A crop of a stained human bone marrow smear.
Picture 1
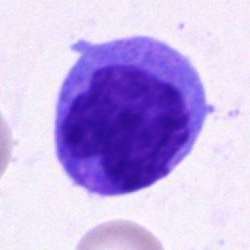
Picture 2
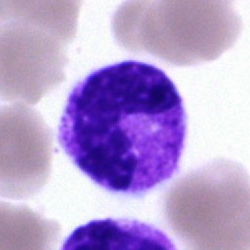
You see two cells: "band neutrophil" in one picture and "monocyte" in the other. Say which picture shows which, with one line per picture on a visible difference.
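In picture 1 we see a monocyte: No distinct granules are seen in the cytoplasm.
In picture 2 we see a band neutrophil: Fine purple granules are scattered through the cytoplasm.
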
